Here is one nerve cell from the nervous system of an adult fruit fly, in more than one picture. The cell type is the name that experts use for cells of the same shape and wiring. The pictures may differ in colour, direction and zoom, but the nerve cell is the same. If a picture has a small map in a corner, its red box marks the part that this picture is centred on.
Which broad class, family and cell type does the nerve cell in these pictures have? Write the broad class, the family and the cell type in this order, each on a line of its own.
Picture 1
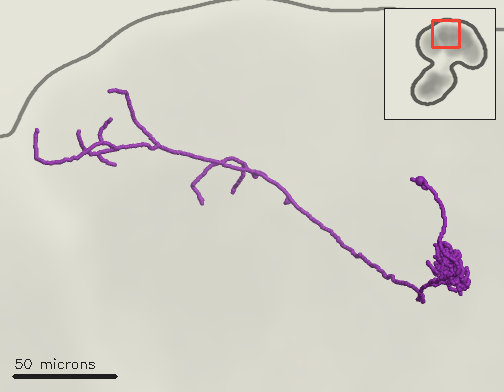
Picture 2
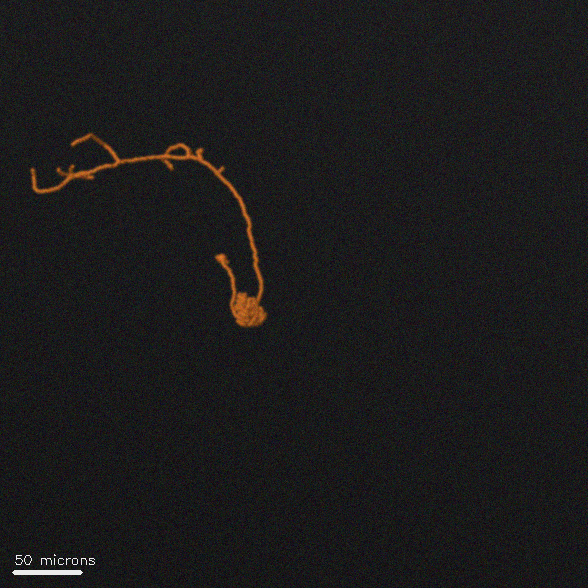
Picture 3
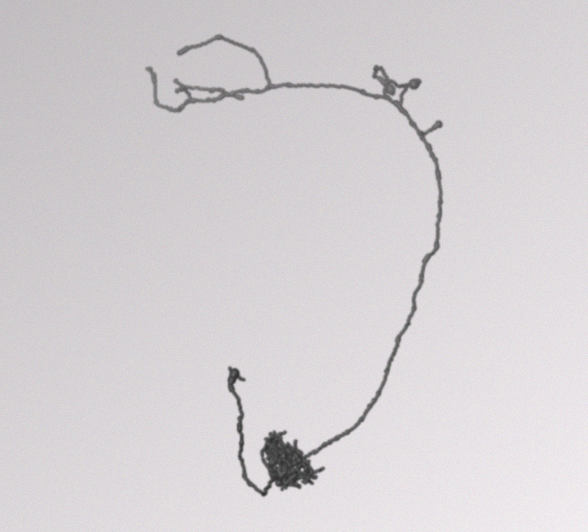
central-brain intrinsic neuron
hemilineage ALad1
VM5d_adPN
